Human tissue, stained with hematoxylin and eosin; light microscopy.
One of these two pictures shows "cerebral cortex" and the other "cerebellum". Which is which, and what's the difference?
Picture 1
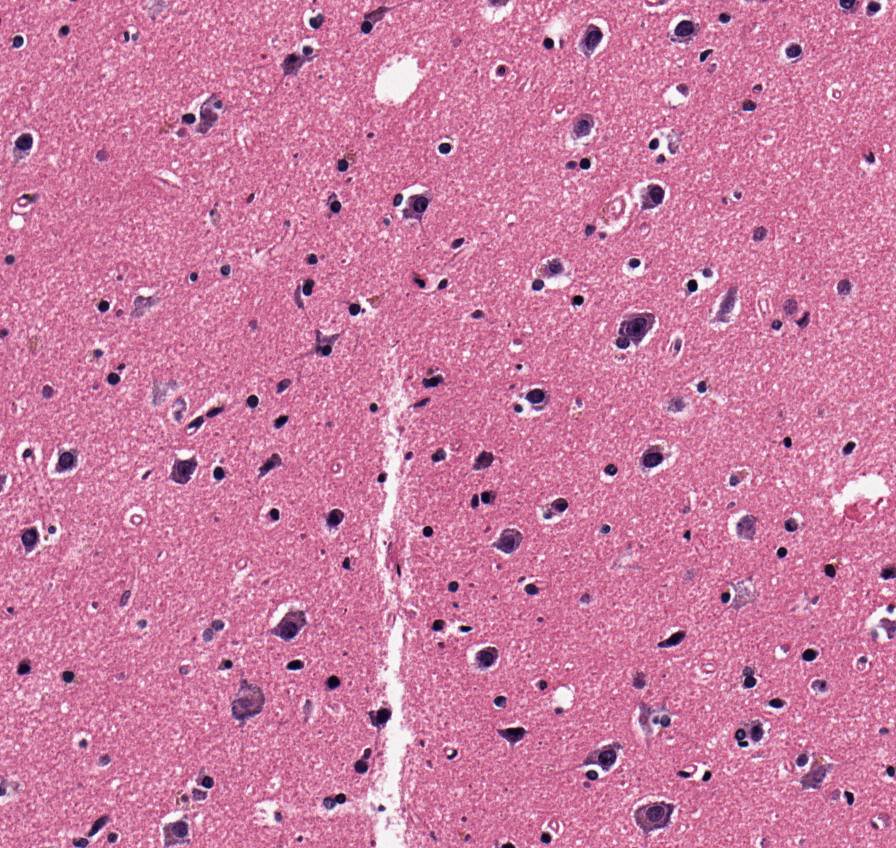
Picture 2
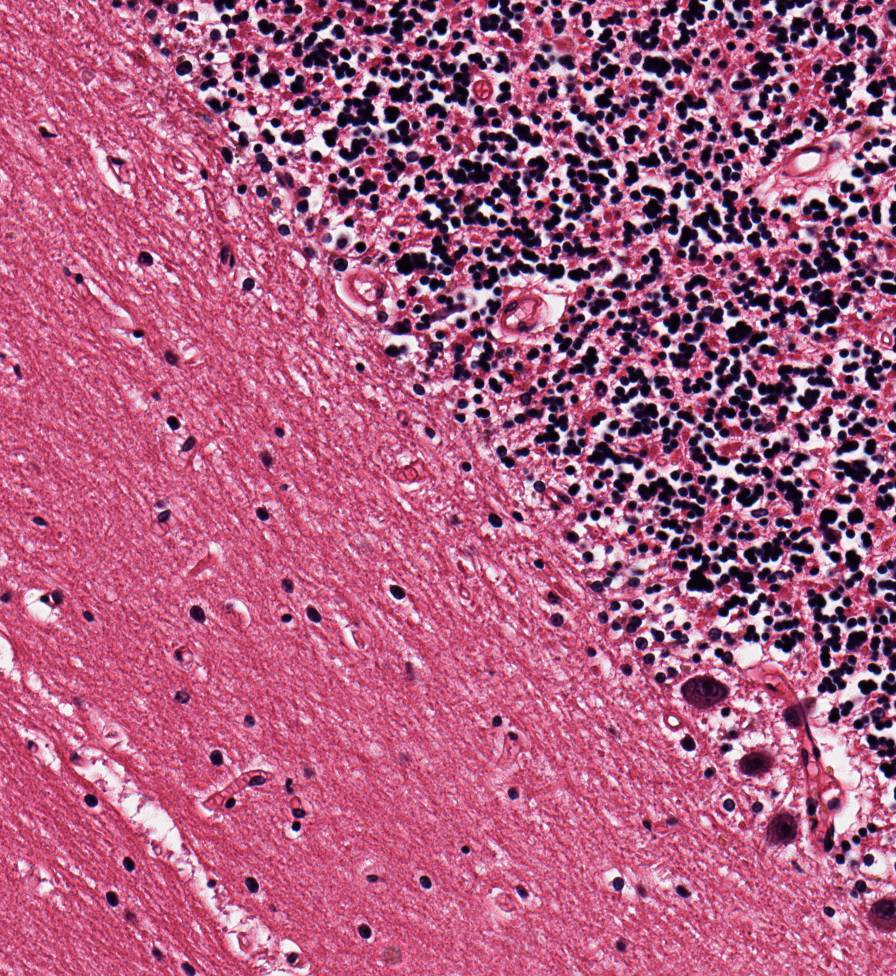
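Cerebral cortex is shown in picture 1 and cerebellum in picture 2. Picture 1 has a finely granular pink neuropil background throughout, in which cells lie scattered singly. Large neurons with purple-tinged cytoplasm and round pale nuclei are scattered across the whole field; several of these nuclei contain a single dark, conspicuous nucleolus. Small round dark nuclei with scant visible cytoplasm are numerous and outnumber the large neurons. Picture 2 is divided along a diagonal border into a densely cellular upper right zone and a pale pink fibrillary lower left zone. The cellular zone is packed with small, round, very dark nuclei showing almost no visible cytoplasm, and small vessels with pink walls and round lumina lie within its upper part. Fine fibres in the pink zone run diagonally, roughly parallel to that border.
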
